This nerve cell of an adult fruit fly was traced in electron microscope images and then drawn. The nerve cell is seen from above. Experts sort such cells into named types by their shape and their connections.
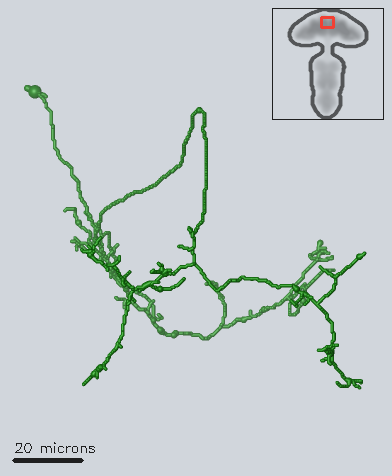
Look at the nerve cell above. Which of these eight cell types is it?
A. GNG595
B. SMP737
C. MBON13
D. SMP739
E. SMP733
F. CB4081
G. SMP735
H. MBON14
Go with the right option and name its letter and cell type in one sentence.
Named in option D, SMP739 is the cell type of the neuron.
